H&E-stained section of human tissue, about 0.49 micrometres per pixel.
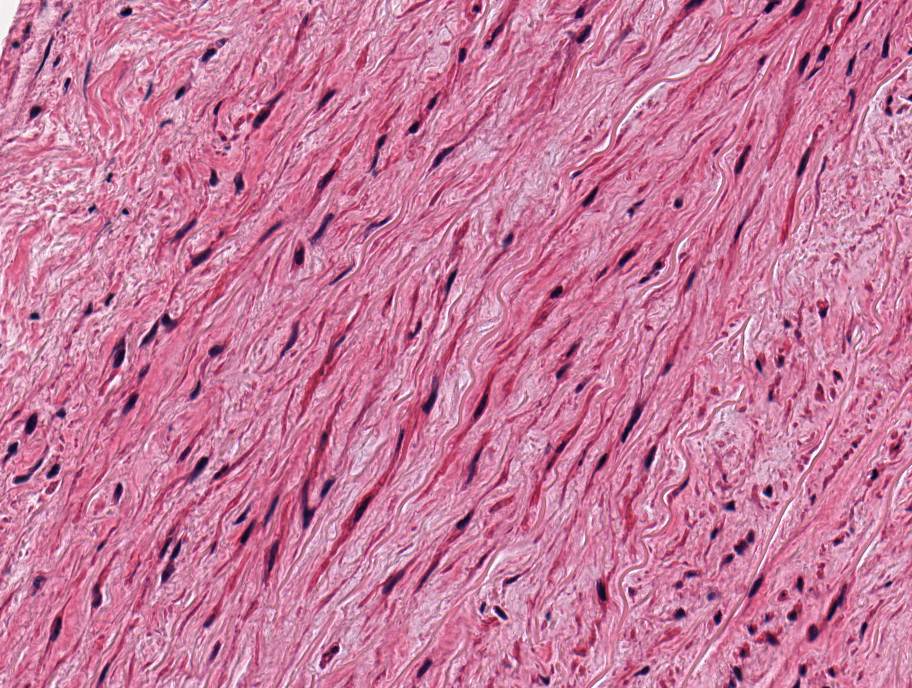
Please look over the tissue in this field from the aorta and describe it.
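What strikes me first is the direction: spindle cells and fibres lie in parallel bundles running diagonally from lower left to upper right. Most nuclei are elongated, tapered and darkly stained. They're sparse and well spaced, with abundant pink fibrous material between them, and those pink fibres are wavy rather than straight.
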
